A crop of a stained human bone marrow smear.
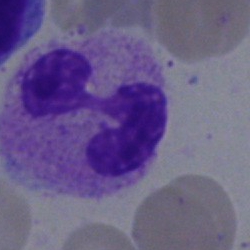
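Segmented neutrophil, central cell, stained human bone marrow smear. Chromatin dense, dark purple, coarsely clumped. Nucleoli not visible. Cytoplasm without vacuoles.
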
